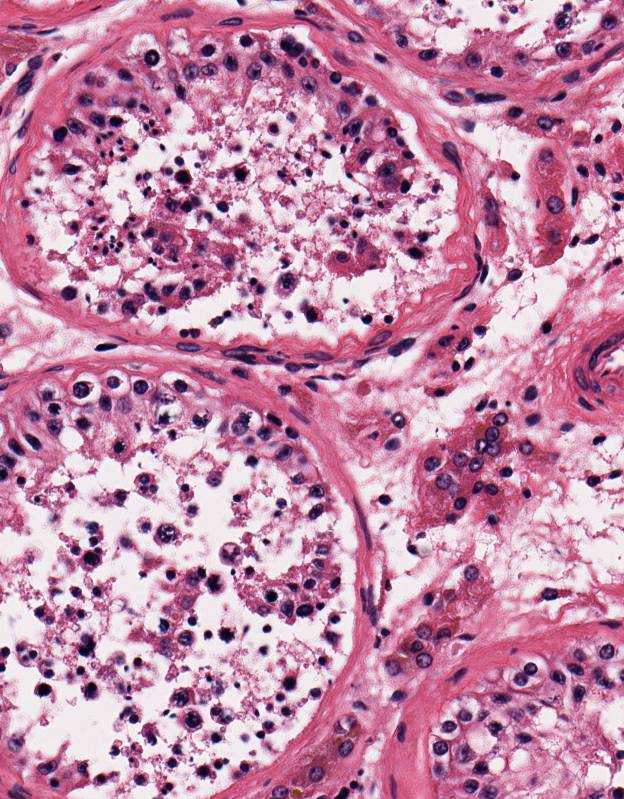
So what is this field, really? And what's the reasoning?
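Seminiferous tubule profiles, cut across, form the field; two large ones fill the left half.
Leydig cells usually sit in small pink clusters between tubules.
Here, right of centre, such polygonal cells with abundant pink cytoplasm and round nuclei lie between tubules. The lower-left tubule's inner edge carries, at upper left, a row of rounded cells with clear cytoplasm.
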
